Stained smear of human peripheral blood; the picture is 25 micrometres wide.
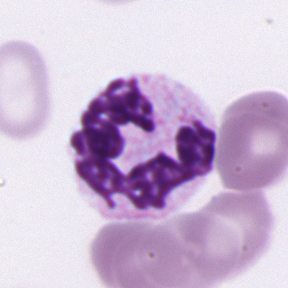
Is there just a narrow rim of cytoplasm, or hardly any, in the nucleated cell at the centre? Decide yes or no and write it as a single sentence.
No, it is abundant cytoplasm that surrounds its nucleus.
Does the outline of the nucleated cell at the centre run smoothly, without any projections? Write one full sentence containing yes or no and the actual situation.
Yes, along its outline the cell is smooth, with no projections.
